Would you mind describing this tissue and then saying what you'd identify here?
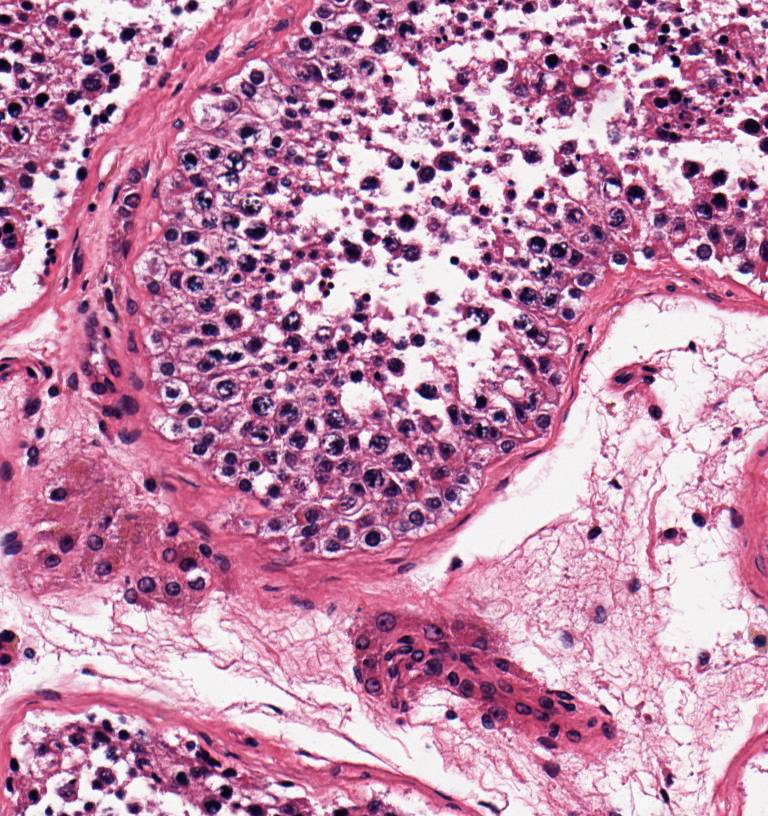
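Rounded tubular units cut across fill the field, the largest at upper centre; loose stroma lies between them. In the tubule, larger cells with pale cytoplasm and round nuclei sit nearer the wall; small, dark, dense round nuclei crowd toward the centre. Small clusters of polygonal cells with abundant pink cytoplasm and round nuclei lie between tubules, lower centre and left edge. Tissue: testis.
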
